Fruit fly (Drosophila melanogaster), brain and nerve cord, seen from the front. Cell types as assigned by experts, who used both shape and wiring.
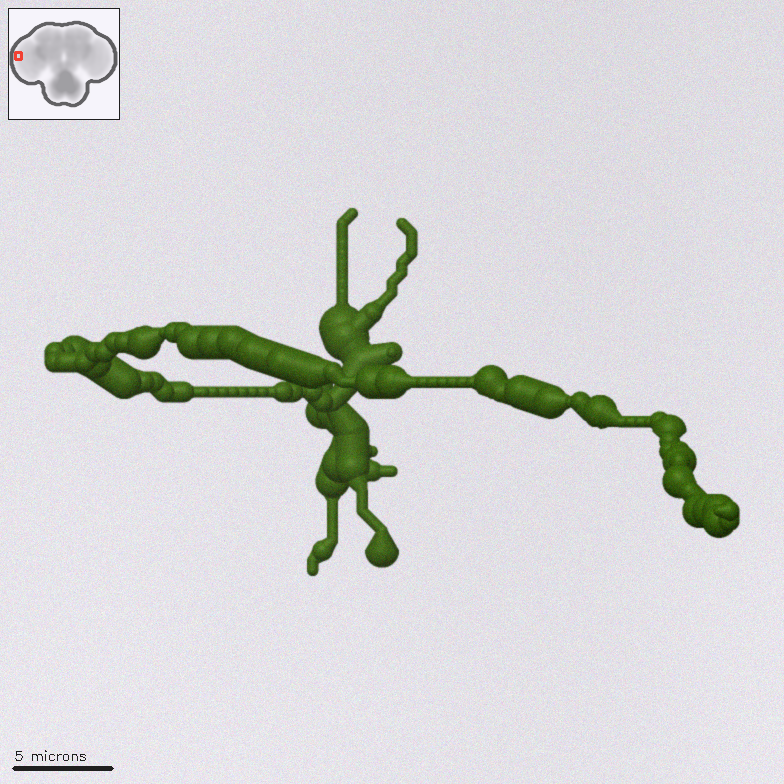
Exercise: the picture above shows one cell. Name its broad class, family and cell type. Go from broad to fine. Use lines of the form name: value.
broad class: optic-lobe intrinsic neuron
family: L
cell type: L3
